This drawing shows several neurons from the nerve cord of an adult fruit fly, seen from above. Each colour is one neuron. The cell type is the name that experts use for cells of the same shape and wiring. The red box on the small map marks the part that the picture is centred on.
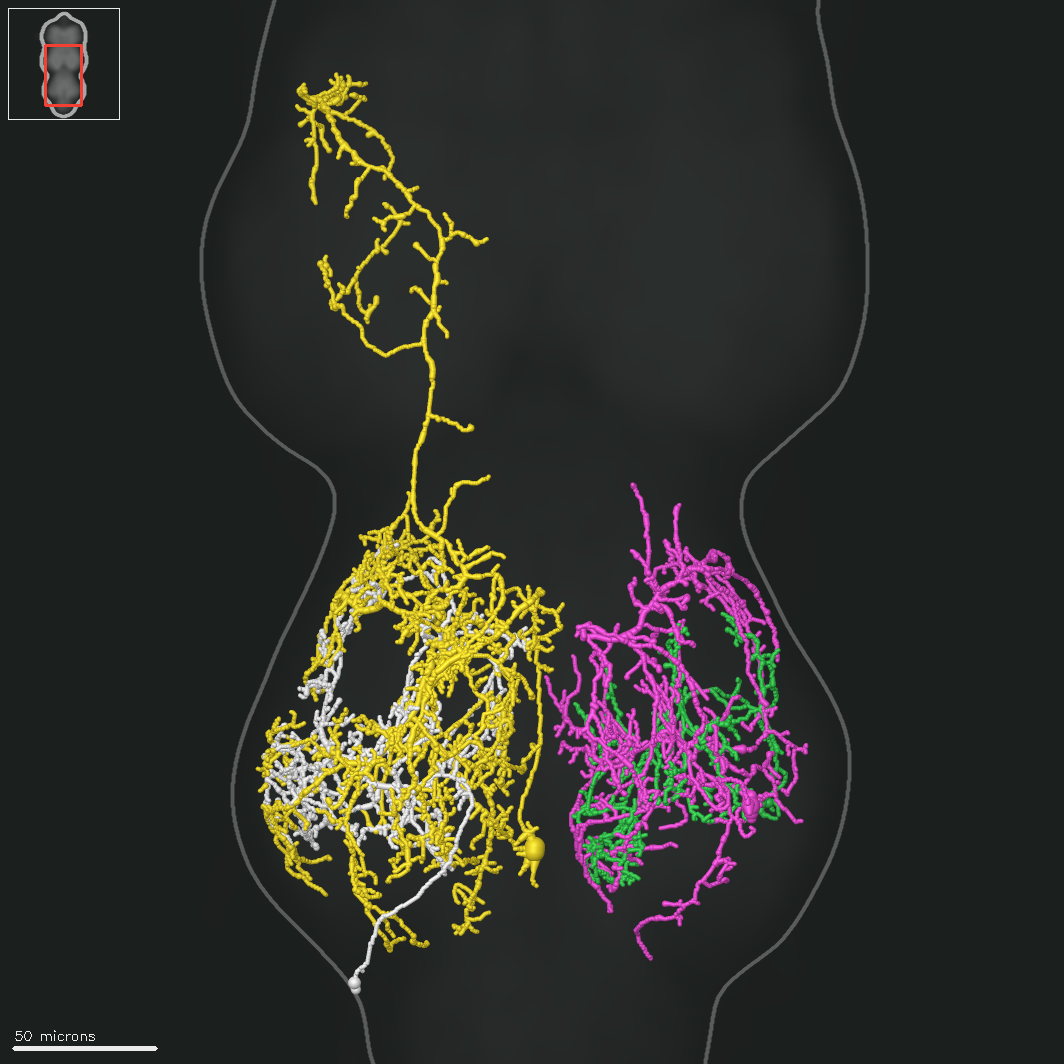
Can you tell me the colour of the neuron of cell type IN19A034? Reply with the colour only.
magenta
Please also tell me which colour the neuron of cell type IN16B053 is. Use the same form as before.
green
